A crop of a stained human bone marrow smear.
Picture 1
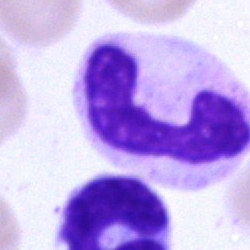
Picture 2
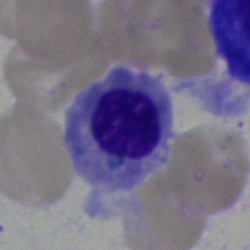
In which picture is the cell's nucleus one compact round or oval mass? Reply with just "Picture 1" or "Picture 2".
Picture 2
